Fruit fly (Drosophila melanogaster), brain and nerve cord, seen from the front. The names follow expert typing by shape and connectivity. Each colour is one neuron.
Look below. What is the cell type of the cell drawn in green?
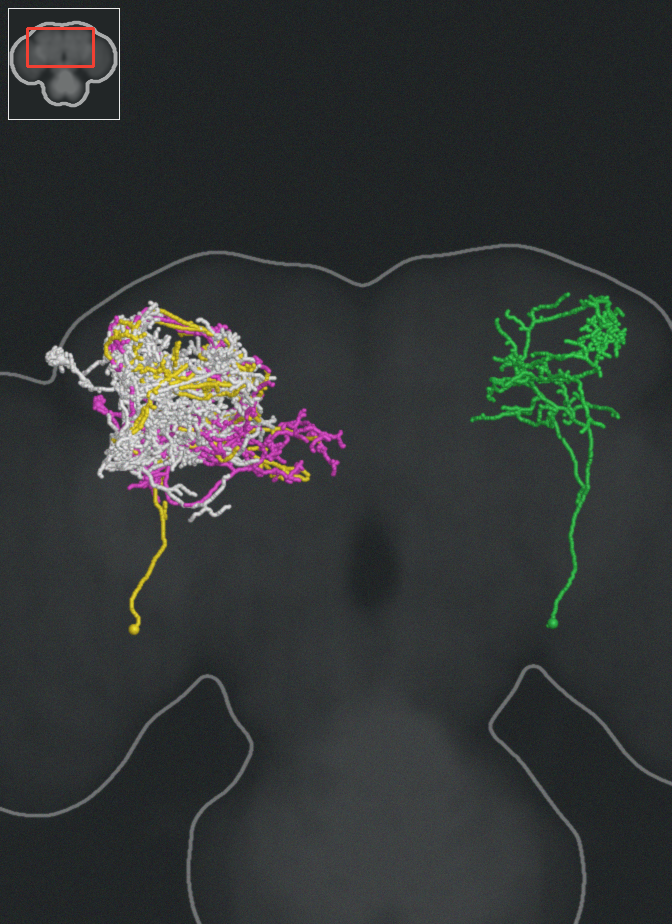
CB0645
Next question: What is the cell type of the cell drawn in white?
SLP003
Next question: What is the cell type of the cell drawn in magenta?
PLP094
